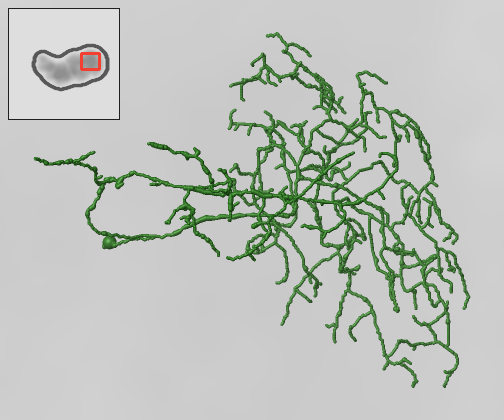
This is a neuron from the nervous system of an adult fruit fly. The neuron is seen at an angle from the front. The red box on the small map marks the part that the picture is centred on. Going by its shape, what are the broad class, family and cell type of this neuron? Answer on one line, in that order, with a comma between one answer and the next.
visual projection neuron, hemilineage VPNp&v1_ventral, LT73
